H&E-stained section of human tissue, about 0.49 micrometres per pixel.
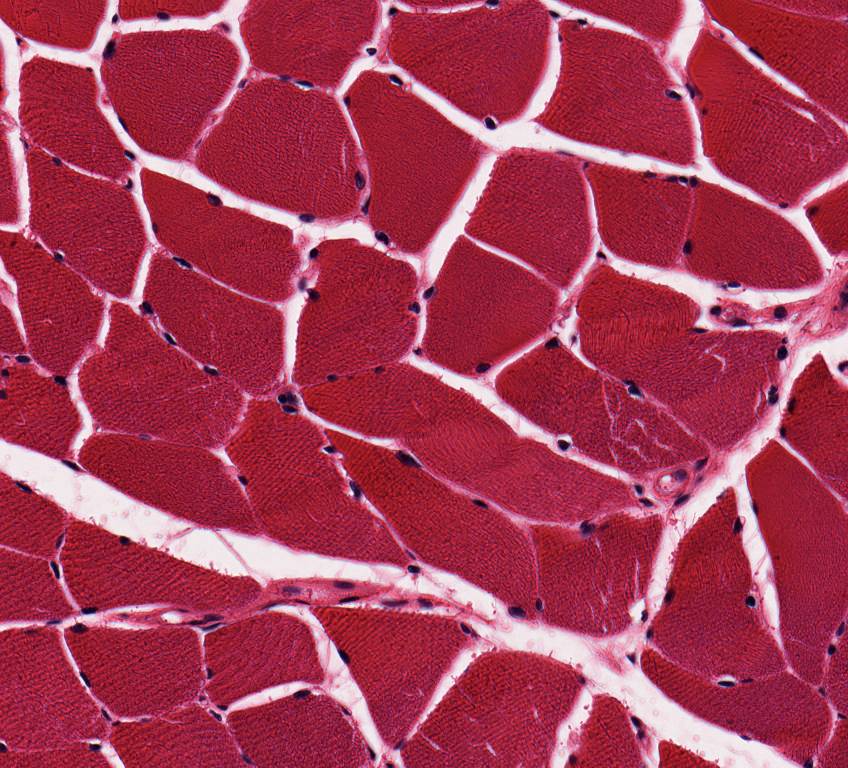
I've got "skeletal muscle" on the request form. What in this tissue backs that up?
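This is skeletal muscle. Muscle fibre nuclei at the fibre edges, not central. Nuclei small, dark, flattened or oval. Fibres of broadly similar size across the field. A wider band of pink connective tissue with elongated nuclei crosses the lower field diagonally, left towards right.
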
